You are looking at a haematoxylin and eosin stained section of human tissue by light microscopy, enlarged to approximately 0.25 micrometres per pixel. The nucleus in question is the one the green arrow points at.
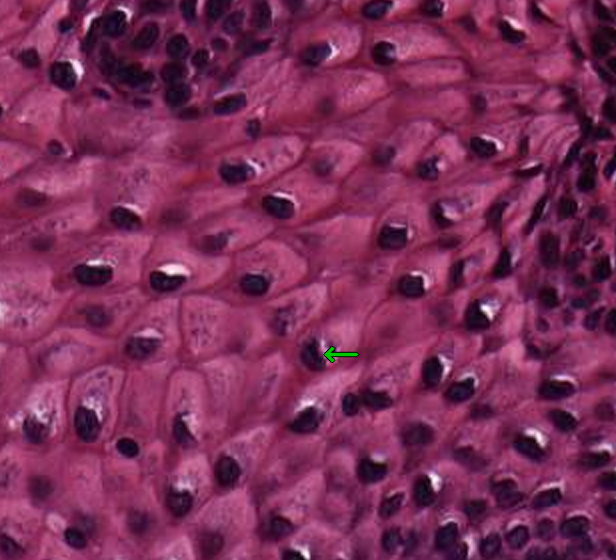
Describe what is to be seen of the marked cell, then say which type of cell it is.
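The cytoplasm is pink and surrounds the nucleus in a broad rim, with a faintly streaky texture. The cell lies packed in a sheet of polygonal pink cells, separated from its neighbours by thin darker pink borders. It is a squamous epithelial cell.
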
